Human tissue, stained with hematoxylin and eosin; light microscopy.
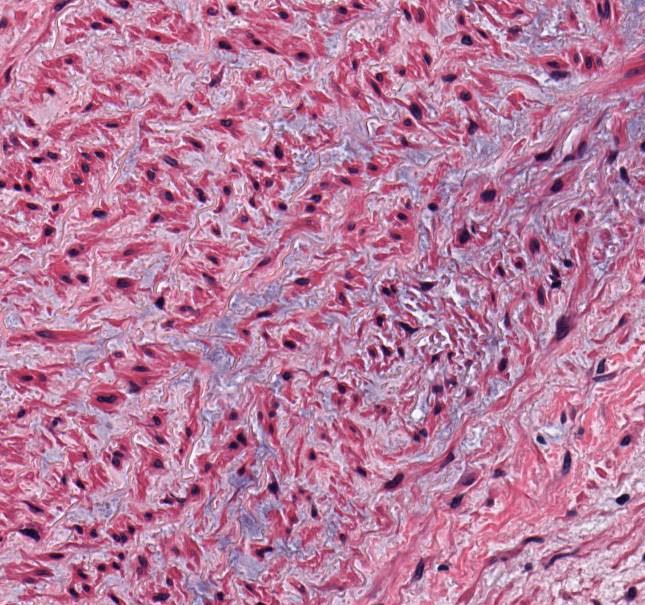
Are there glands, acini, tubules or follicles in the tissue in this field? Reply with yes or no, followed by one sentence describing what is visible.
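No. No epithelium, glands or fat cells are present anywhere in the field.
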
